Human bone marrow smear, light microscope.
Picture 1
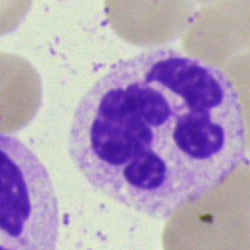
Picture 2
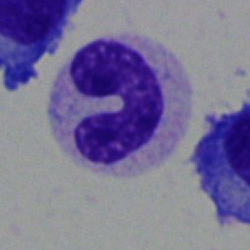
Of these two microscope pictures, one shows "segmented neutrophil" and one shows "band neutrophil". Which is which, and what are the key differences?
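Look first at picture 2: that is the band neutrophil, and picture 1 is the segmented neutrophil. The band neutrophil's nucleus is a single curved C-shaped mass, with a deep notch opening toward the left.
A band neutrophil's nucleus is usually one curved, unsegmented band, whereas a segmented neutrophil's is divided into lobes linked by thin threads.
Now compare the chromatin: both cells have dense, clumped chromatin, dark purple in the segmented neutrophil and scattered with small paler patches in the band neutrophil.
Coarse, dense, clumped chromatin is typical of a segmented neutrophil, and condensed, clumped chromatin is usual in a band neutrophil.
In the segmented neutrophil the cytoplasm is abundant and pale lilac. Neither cell shows nucleoli or cytoplasmic vacuoles. Part of another nucleated cell shows at the lower left edge of picture 1, and picture 2 is slightly soft in focus.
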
